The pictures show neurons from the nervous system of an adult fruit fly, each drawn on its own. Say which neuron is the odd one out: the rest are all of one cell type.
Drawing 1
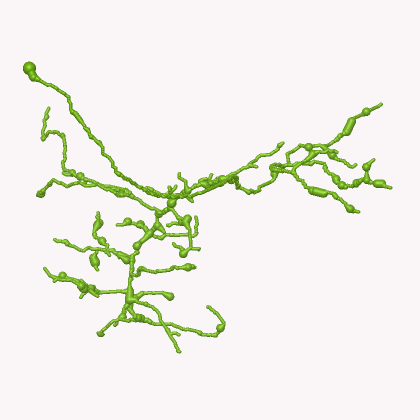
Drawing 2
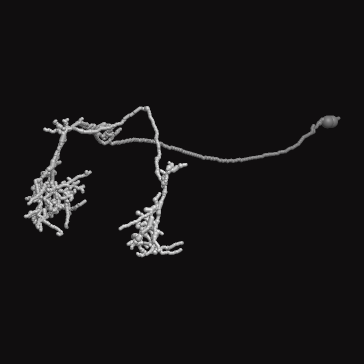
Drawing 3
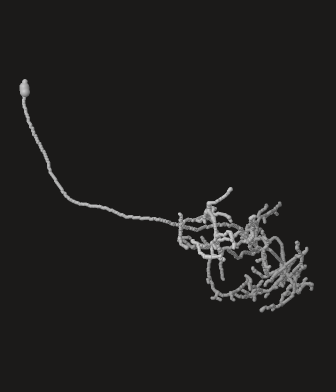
2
